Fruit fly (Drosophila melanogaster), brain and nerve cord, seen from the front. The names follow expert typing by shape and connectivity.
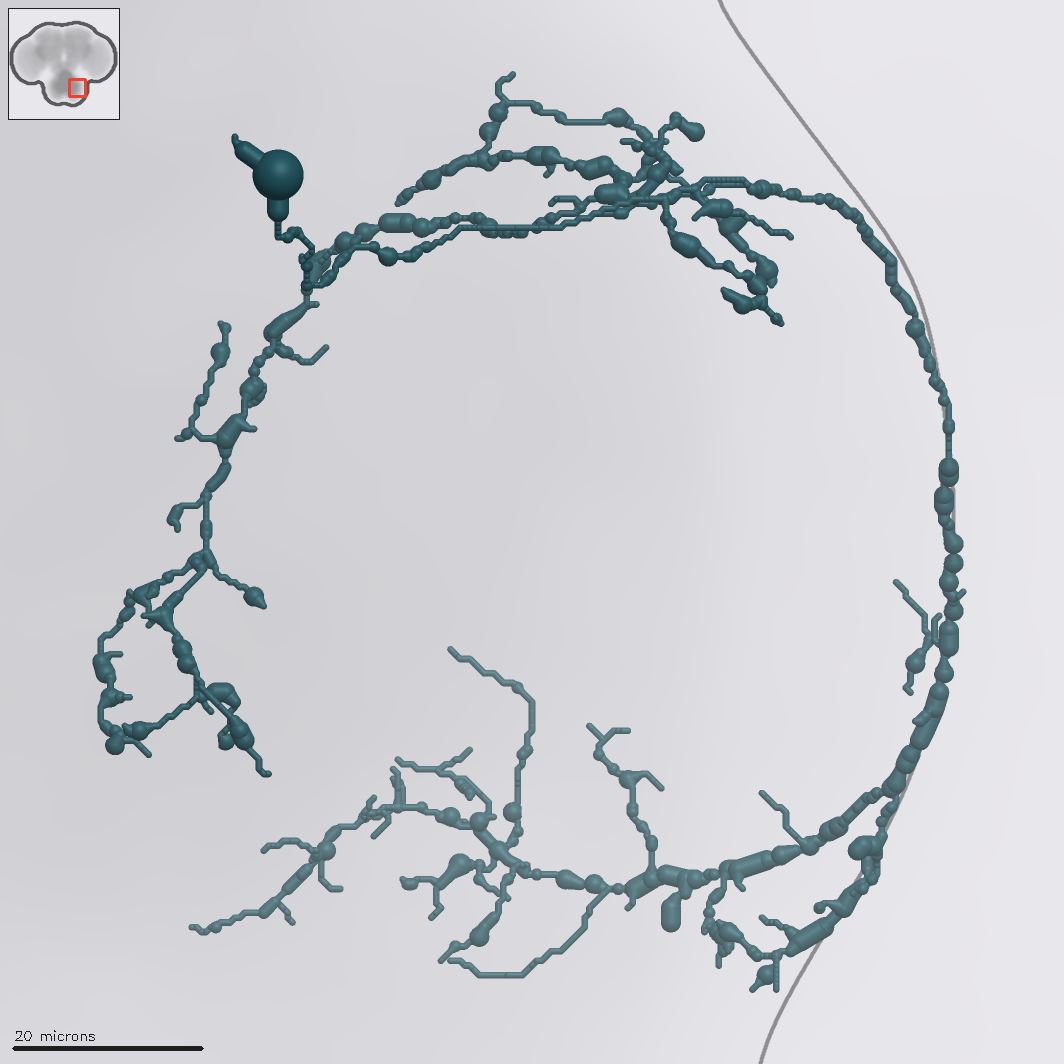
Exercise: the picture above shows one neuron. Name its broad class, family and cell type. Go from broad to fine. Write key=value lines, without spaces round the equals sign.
broad_class=nerve-cord intrinsic neuron
family=hemilineage 17A
cell_type=IN17A079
